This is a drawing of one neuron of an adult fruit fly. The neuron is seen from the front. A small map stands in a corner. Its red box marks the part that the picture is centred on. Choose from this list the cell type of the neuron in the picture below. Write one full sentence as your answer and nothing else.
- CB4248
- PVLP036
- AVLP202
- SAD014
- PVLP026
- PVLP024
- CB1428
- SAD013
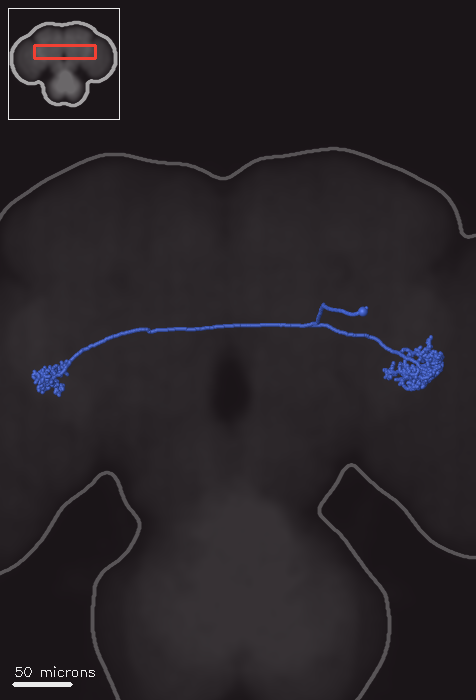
Among cell types, the one for this neuron is PVLP036.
